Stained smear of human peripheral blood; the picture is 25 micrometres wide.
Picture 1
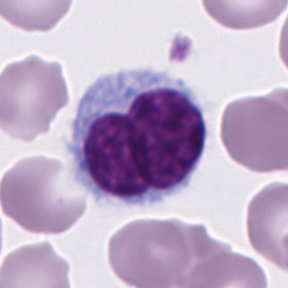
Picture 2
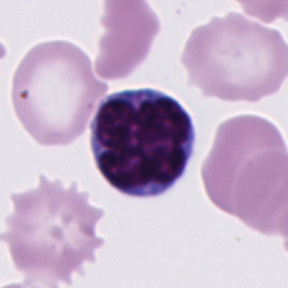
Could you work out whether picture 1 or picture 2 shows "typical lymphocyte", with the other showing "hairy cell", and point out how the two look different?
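Picture 1 is the hairy cell and picture 2 the typical lymphocyte. The hairy cell's margin is ragged with fine, short projections, while the typical lymphocyte's outline is round and smooth. They measure about 12 and about 10 micrometres across respectively. The hairy cell's pale blue cytoplasm is widest on the upper-left side, whereas the typical lymphocyte's cytoplasmic rim is widest along the bottom.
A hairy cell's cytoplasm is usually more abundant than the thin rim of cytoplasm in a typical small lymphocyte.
In the hairy cell the nucleus fills about 70% of the cell's area, and its right-hand lobe sits higher than the left-hand one. The typical lymphocyte's nucleus has a small notch in its top edge.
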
